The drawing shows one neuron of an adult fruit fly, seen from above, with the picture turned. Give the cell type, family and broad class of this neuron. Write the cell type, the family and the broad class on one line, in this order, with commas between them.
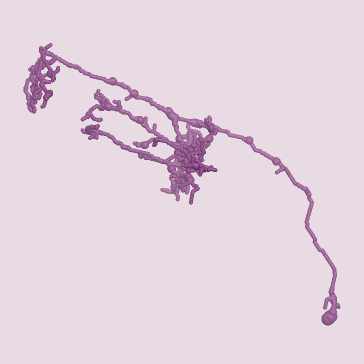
Mi10, Mi, optic-lobe intrinsic neuron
